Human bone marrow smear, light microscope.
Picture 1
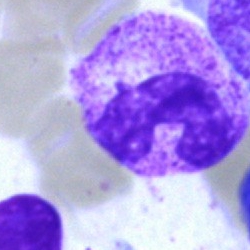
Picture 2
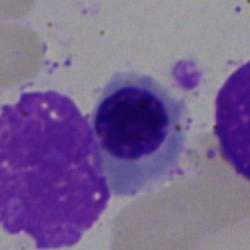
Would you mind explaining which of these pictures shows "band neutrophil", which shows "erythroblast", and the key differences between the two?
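Quick answer: the first picture's a band neutrophil, the second an erythroblast. The band neutrophil's nucleus has a deep notch in it that opens downward.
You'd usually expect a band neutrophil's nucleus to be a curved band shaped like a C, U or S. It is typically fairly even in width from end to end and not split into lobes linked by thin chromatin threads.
The chromatin is dense and dark purple in both cells, and the band neutrophil shows no nucleolus.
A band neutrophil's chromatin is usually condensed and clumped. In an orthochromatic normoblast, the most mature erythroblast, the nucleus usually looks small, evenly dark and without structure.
The erythroblast's cytoplasm is pale blue and has no granules in it.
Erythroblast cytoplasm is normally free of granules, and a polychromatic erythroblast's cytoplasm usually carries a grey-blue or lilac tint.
Its outline is irregular and somewhat angular, and a small purple fragment sits just above it and to the right. As for the band neutrophil, there are no vacuoles in its cytoplasm, and a few loose purple granules lie scattered just below it.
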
